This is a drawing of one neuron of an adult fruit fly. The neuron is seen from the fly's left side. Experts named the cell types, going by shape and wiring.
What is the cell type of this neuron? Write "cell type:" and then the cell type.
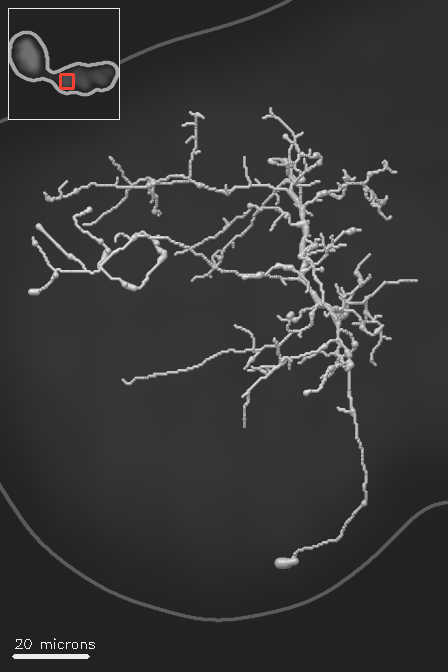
cell type: IN04B104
